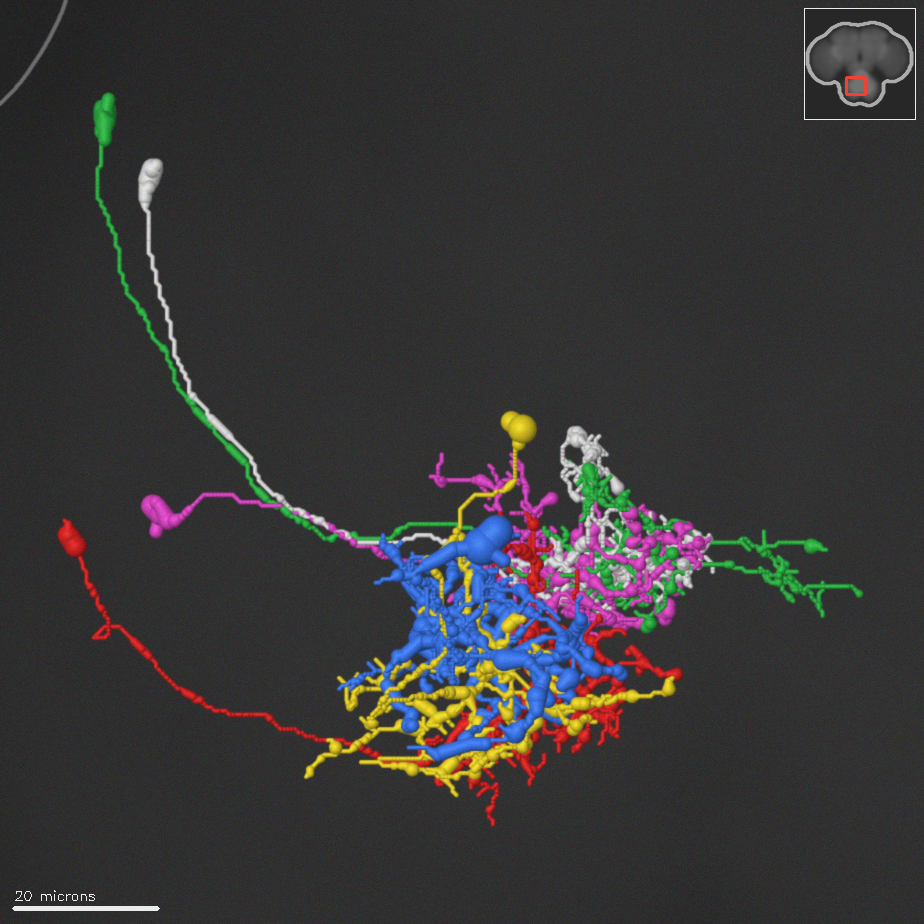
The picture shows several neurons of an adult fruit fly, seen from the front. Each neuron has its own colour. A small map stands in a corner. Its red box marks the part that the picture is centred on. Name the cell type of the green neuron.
IN09A094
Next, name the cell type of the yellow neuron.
IN09A093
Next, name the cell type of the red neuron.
IN09A087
